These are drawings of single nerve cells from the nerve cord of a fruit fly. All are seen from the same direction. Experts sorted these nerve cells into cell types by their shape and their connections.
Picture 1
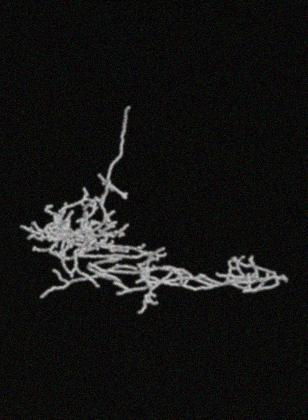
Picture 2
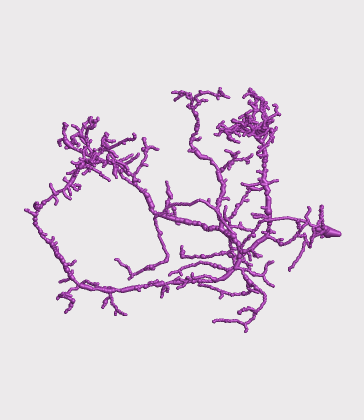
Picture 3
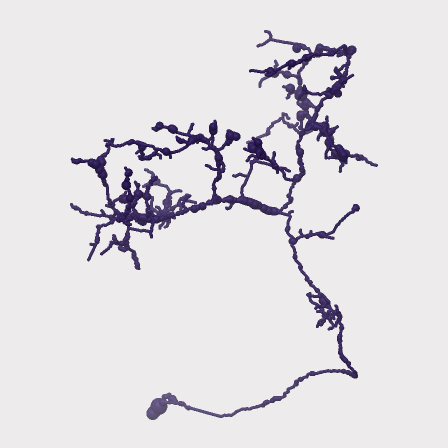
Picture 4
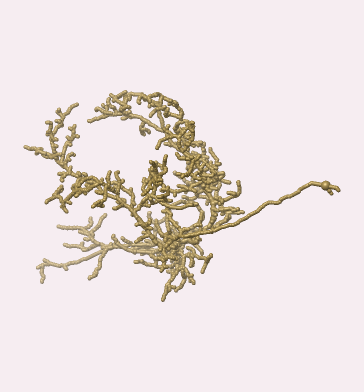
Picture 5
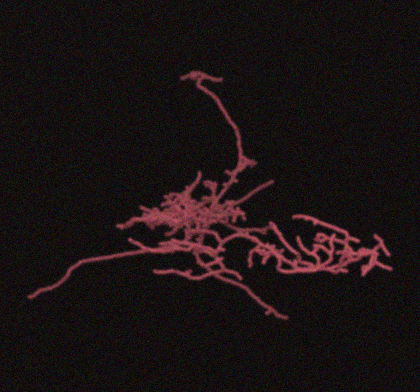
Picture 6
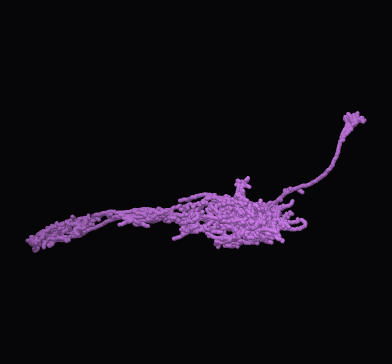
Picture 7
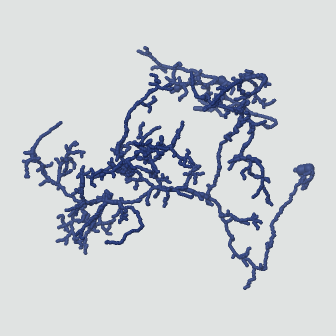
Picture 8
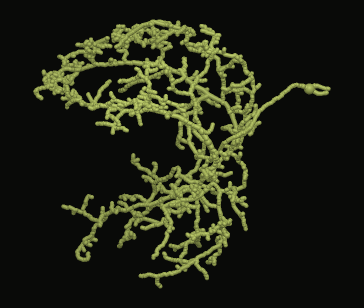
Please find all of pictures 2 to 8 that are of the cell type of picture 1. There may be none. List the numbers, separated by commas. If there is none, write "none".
5, 6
